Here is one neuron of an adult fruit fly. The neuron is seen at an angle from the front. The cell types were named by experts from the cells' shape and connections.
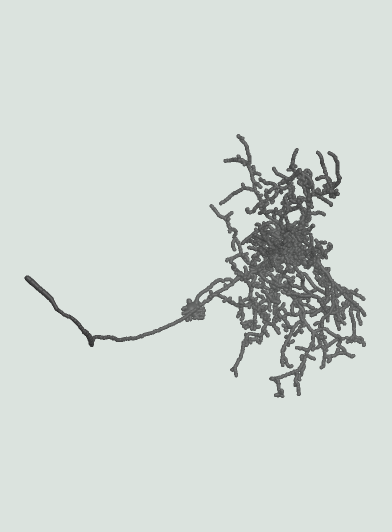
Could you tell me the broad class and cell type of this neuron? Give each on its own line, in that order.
motor neuron of the brain
PS348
